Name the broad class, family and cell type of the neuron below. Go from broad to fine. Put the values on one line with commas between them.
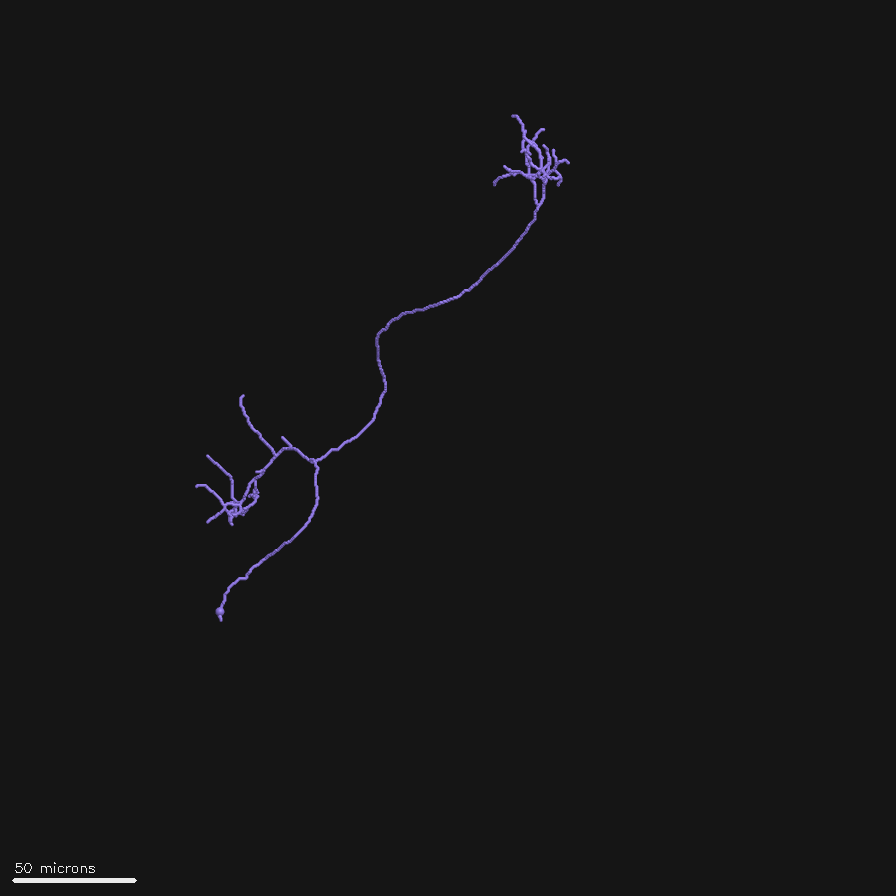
central-brain intrinsic neuron, hemilineage ALv1, CB1296_a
